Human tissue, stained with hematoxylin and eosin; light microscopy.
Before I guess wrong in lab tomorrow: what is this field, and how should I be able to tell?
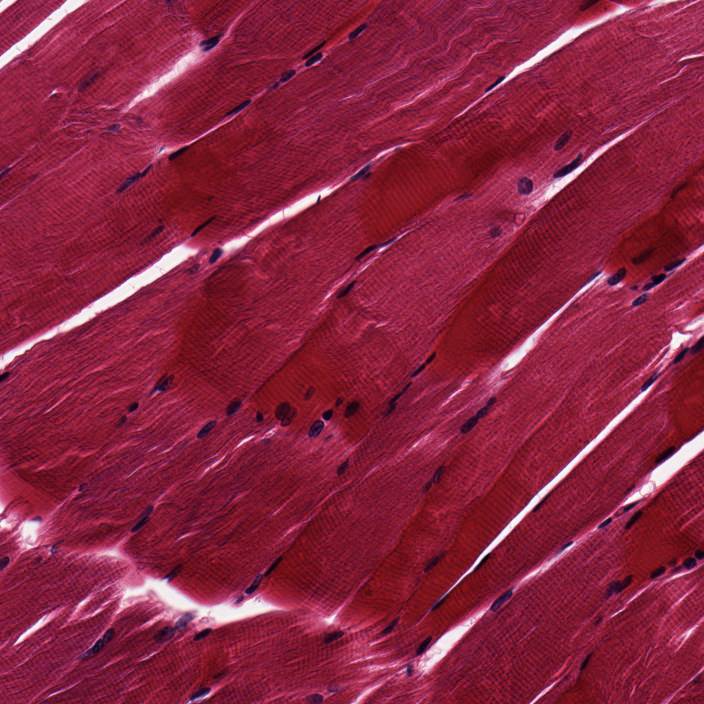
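Skeletal muscle is the tissue here. Check one: fine transverse cross-striations run along the fibres. Check two: the nuclei lie at the fibre edges, not in the centres.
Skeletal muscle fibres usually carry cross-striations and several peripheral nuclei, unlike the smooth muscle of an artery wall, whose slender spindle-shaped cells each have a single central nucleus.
Remaining points: most nuclei are dark, elongated ovals aligned with the fibres' long axis, and the cytoplasm is strongly eosinophilic, deep pink-red.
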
